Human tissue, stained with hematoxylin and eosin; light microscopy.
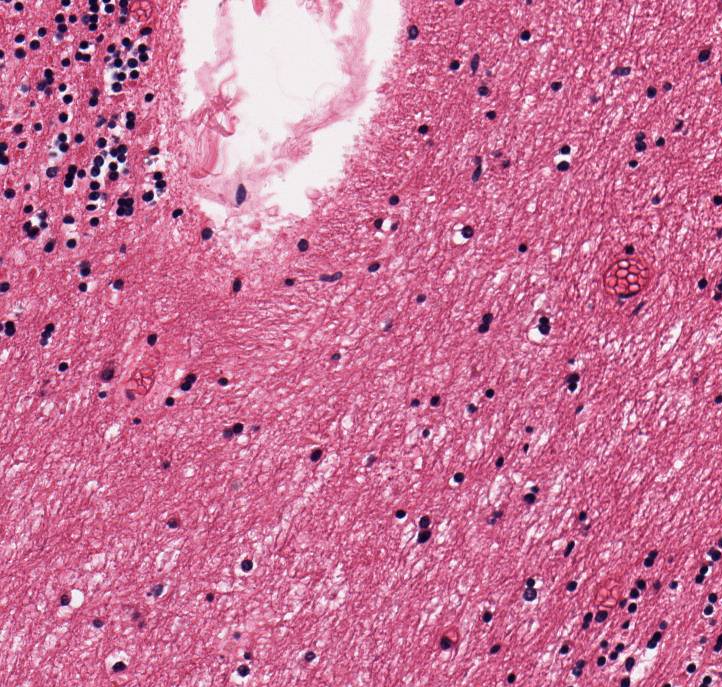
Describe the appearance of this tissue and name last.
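Mostly a fine, fibrillary pink matrix with scattered single nuclei, no glands or epithelium. Top left, the small round dark nuclei pack much more densely. Many scattered ones sit in a clear halo. Mid-height on the right, a small round vessel in cross-section is filled with closely packed red blood cells. It's cerebellum.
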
